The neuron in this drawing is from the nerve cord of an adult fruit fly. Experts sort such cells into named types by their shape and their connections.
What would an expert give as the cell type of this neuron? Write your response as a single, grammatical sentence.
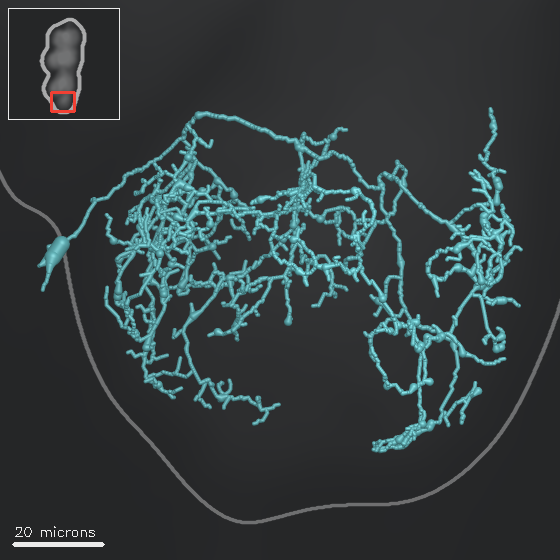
Classified by cell type, this neuron is INXXX181.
